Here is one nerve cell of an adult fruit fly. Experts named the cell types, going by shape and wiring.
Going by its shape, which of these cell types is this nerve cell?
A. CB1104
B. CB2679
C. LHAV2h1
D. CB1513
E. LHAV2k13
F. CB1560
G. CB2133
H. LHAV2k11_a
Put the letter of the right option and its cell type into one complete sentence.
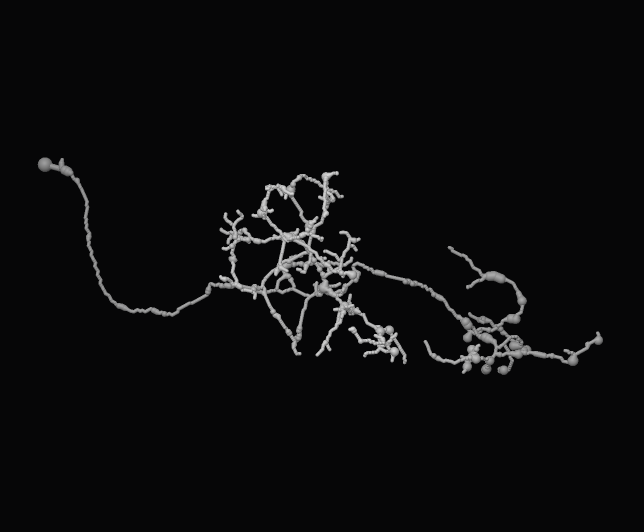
Under cell type, the nerve cell is listed as CB2679, option B.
